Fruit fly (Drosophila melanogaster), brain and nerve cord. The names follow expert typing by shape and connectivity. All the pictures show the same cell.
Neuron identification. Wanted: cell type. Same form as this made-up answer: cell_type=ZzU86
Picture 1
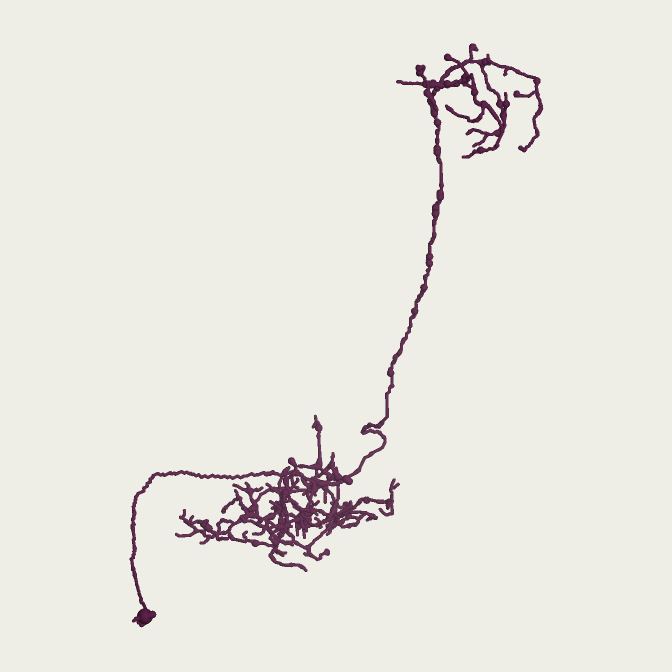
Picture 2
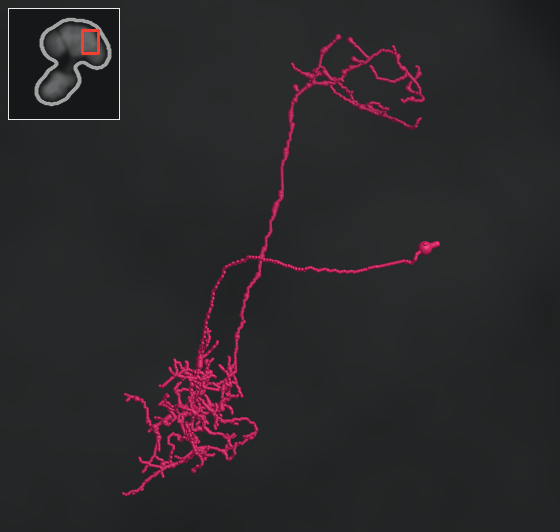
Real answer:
cell_type=WEDPN1A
